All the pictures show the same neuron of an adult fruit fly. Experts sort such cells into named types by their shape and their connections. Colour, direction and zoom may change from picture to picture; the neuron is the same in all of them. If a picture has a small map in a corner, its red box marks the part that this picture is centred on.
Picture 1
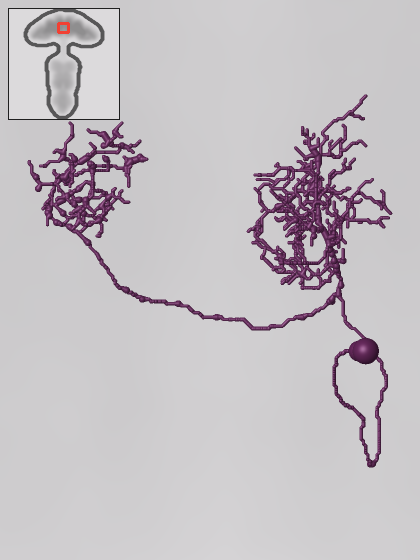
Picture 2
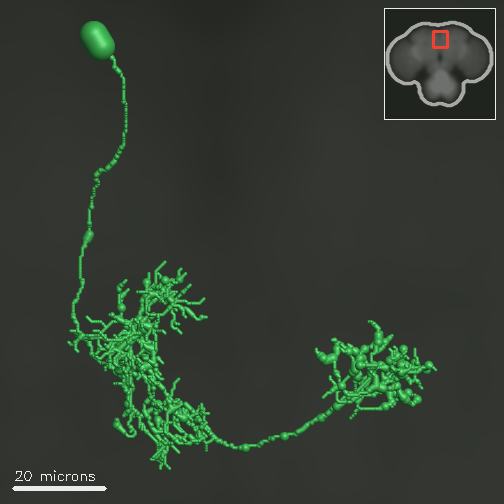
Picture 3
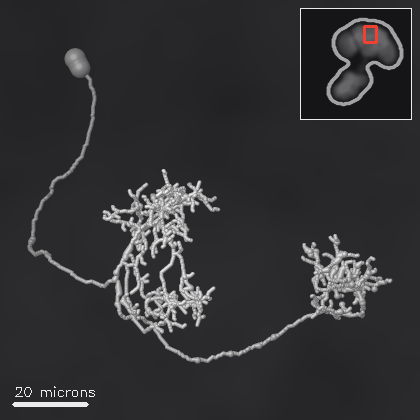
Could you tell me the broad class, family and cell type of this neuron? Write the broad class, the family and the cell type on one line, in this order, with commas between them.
central-brain intrinsic neuron, class CX, hDeltaM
